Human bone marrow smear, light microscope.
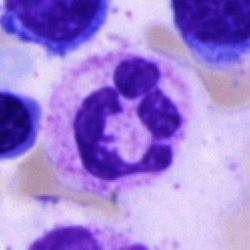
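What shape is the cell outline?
Round.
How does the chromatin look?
Dense and dark purple.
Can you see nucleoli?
No, none are visible.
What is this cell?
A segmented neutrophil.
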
